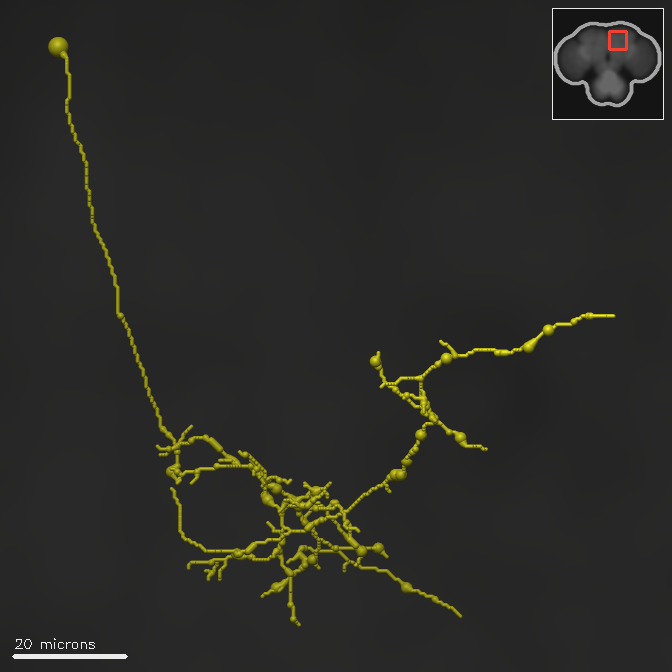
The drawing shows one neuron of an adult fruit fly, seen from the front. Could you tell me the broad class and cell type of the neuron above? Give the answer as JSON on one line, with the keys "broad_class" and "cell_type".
{"broad_class": "central-brain intrinsic neuron", "cell_type": "CB2337"}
